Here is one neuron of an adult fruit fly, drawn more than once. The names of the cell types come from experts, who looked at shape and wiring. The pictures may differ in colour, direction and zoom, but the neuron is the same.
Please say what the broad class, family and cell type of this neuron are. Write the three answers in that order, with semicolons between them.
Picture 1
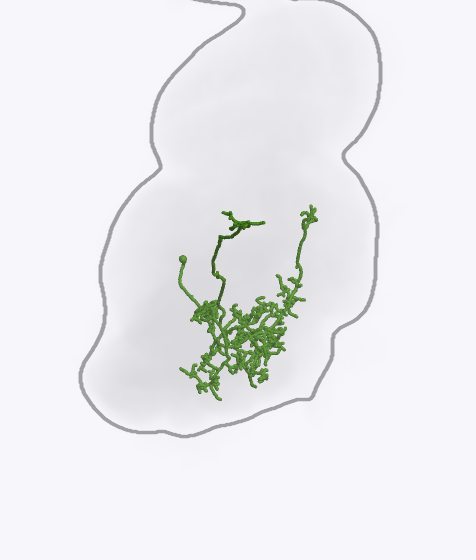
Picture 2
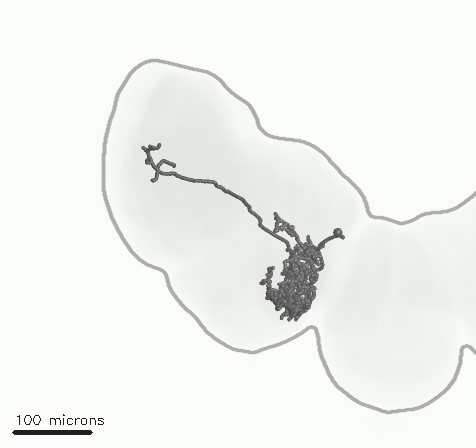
central-brain intrinsic neuron; hemilineage VLPl&p2_posterior; CB1932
